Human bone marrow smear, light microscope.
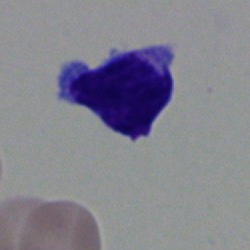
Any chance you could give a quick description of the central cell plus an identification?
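The outline of the cell is irregular and lumpy, not round. A dark nuclear mass occupies nearly all of the cell, and no nucleoli are discernible within it. Pale, bleb-like projections protrude on the left side and at the upper right. This is a lymphocyte.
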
